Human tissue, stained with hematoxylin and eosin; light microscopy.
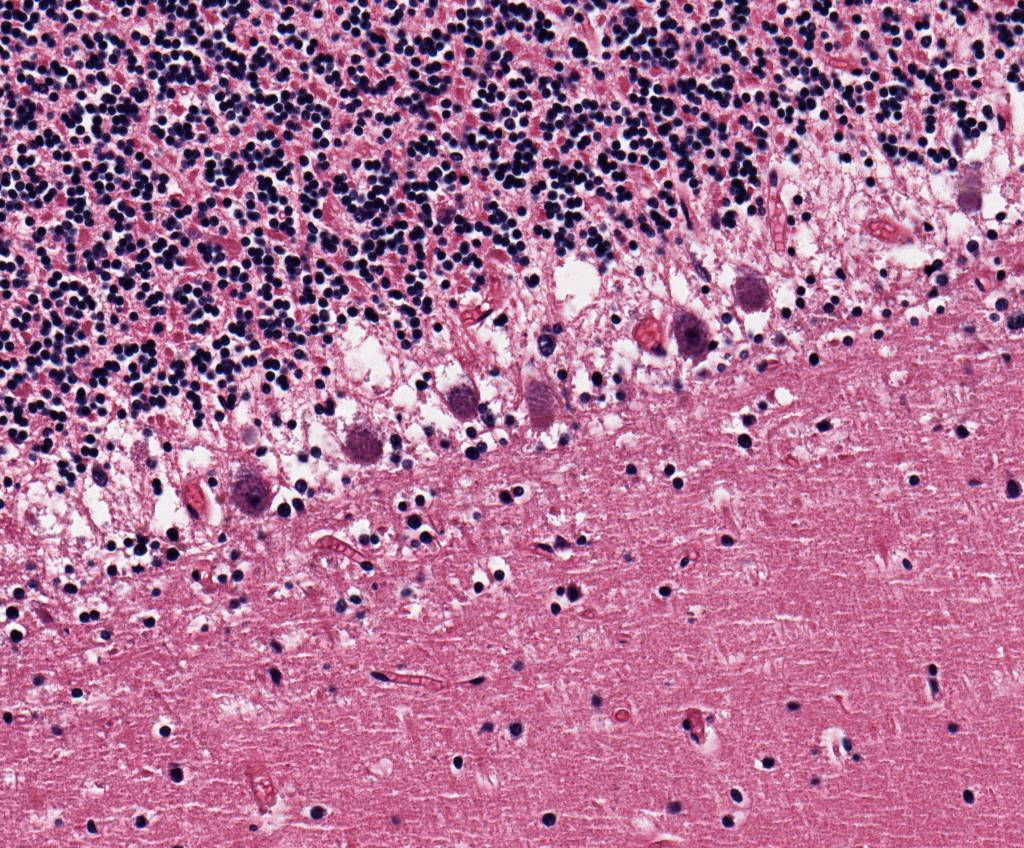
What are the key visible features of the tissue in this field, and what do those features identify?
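A diagonal boundary runs across this field, splitting it in two. Upper left, the layer is dense with cells: small round granule cell nuclei, uniformly dark, with cytoplasm I can barely make out. Lower right is pale pink and sparse in cells, a finely fibrillar neuropil with only scattered small nuclei. Along the boundary itself, large Purkinje cells sit in a single row. This is cerebellum.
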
